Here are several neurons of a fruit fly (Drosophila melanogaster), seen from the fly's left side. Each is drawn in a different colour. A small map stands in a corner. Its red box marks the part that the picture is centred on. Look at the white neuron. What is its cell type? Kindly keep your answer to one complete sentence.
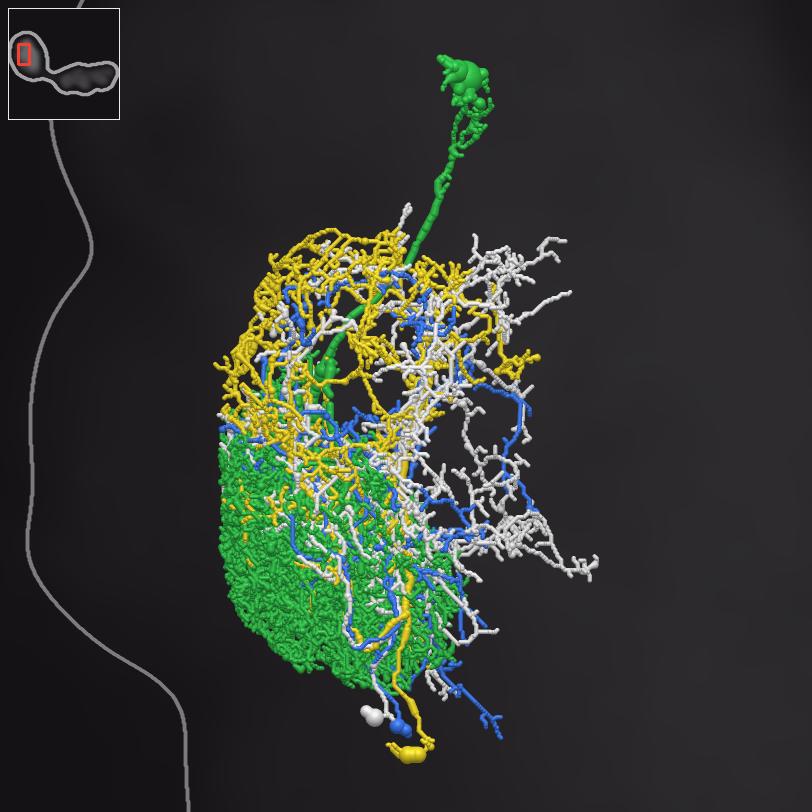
This neuron falls under the cell type AVLP348.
